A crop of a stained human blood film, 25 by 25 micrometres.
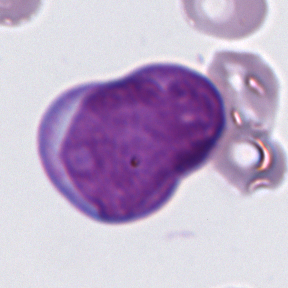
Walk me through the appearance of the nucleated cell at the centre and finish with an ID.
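In this cell the outline is smooth and oval, and the cell measures about 17 by 13 micrometres. The nucleus is broadly oval, about 15 by 12 micrometres, and is not divided into lobes; it fills about 80% of the cell's area. No granules are visible in the cytoplasm, and it contains no vacuoles. What is shown is an atypical promyelocyte.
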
